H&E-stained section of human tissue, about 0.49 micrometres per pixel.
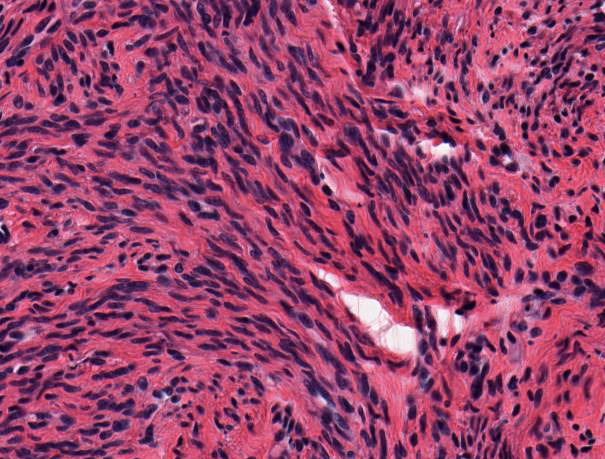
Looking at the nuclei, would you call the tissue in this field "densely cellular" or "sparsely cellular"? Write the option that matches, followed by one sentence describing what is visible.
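Densely cellular. The whole field is filled by densely packed spindle cells arranged in sweeping, intersecting fascicles.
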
